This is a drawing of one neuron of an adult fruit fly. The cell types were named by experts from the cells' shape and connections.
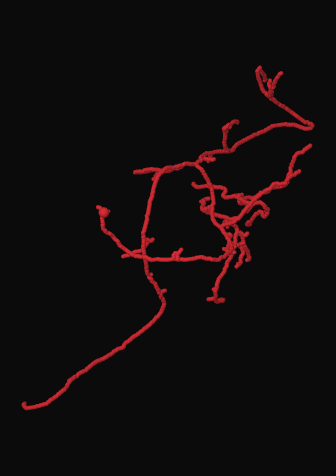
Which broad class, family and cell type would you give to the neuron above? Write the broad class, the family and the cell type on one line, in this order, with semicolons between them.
nerve-cord intrinsic neuron; hemilineage 12B; IN12B079_d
